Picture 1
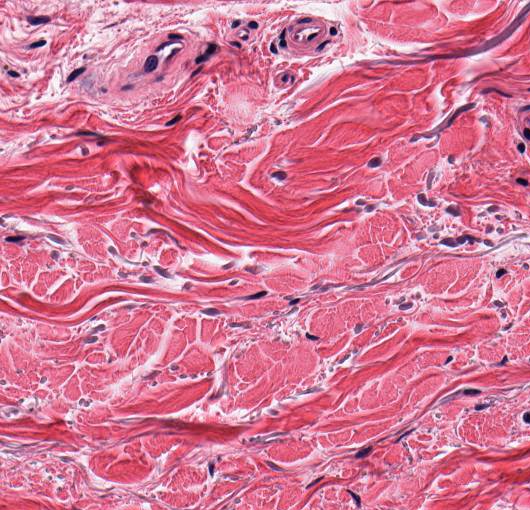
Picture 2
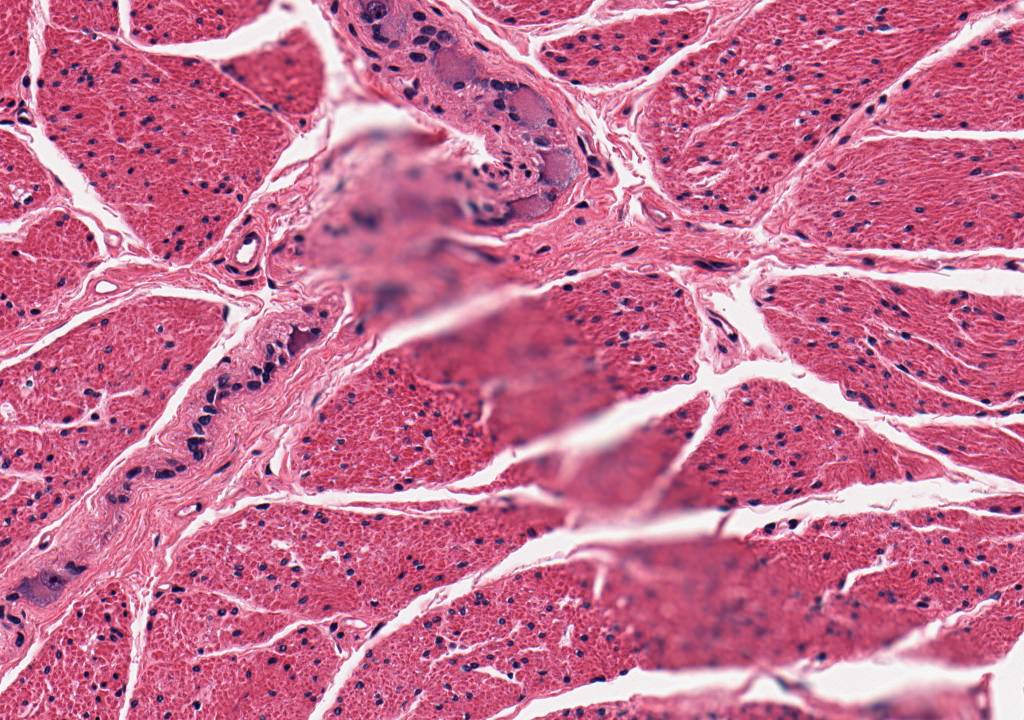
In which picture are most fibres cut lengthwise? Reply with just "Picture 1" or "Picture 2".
Picture 1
